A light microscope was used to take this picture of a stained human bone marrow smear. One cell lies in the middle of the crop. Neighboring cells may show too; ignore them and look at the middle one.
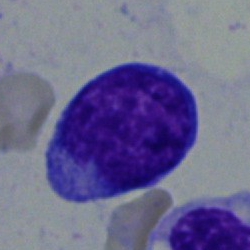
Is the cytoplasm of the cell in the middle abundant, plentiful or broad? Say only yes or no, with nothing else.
No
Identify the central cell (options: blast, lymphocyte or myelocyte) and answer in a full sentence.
The cell around which this crop is centred is a blast.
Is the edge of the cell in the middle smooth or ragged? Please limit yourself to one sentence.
Smooth edges only, with no spikes, blebs, or other projections.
